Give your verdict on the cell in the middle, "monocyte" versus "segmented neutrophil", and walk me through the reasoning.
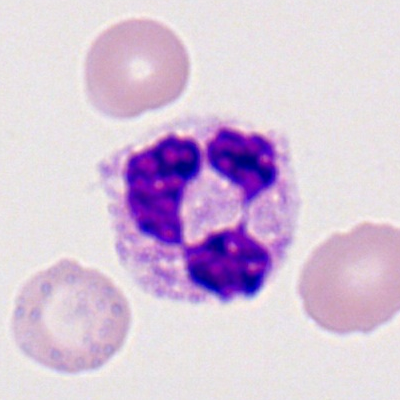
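Verdict: segmented neutrophil. First, the nucleus is divided into several separate dark lobes arranged around a central patch of pale cytoplasm.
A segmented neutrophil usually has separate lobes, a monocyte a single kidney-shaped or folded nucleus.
Second, the cytoplasm is plentiful and pale pinkish-lilac.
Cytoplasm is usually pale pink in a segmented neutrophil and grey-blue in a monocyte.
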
